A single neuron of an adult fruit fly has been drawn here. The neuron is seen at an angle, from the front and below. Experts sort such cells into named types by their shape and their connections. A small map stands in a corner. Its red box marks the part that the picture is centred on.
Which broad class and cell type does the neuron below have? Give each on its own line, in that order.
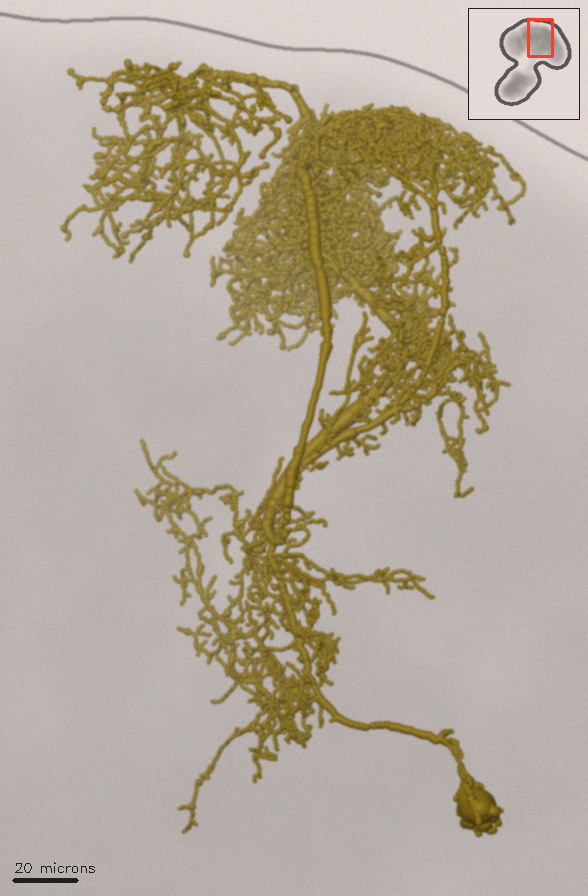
central-brain intrinsic neuron
oviIN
